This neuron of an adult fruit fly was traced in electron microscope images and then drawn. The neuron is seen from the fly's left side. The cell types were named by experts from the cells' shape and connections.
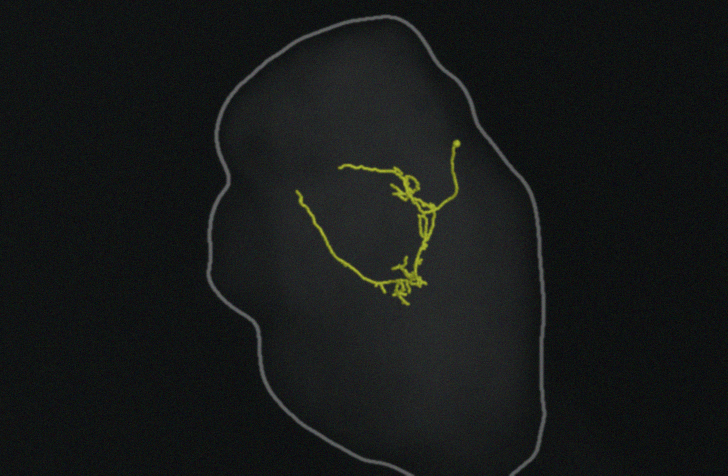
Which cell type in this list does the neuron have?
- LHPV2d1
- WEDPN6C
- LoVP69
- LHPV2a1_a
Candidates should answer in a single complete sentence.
The neuron belongs to cell type WEDPN6C.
